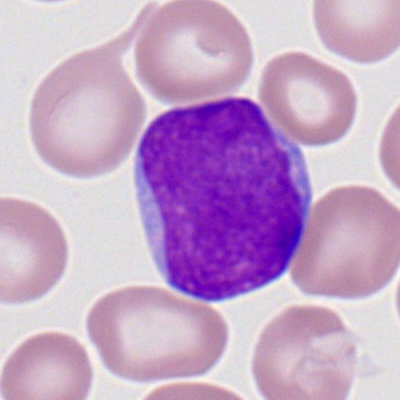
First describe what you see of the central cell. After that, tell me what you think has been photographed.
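Outline smooth, no surface projections. Nucleus a single unlobed mass. Cytoplasm scant; nucleus fills most of the cell. No cytoplasmic granules. Myeloblast.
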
